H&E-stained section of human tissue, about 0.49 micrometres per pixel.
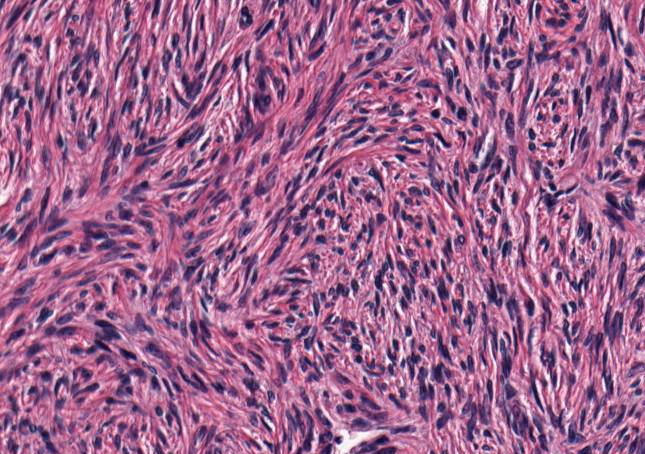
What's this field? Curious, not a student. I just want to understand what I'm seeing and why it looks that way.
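Ovarian cortex, I'd say, is what fills this field. Densely packed spindle cells in interlacing fascicles take up the whole of it, and that tight packing is what decides it for me.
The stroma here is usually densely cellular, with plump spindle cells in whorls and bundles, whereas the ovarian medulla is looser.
The nuclei are elongated and dark, with tapered ends, and the pink fibrillary cytoplasm leaves the cell borders hard to make out. Nowhere do I find epithelium or glands.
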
